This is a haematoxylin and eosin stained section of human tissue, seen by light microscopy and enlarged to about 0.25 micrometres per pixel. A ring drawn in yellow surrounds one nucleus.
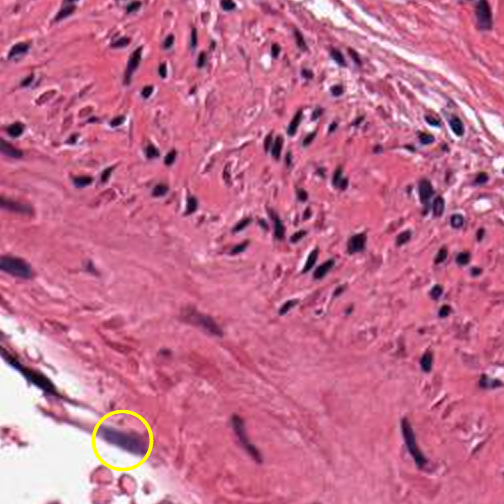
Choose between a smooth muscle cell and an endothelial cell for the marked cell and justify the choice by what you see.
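It is an endothelial cell. The nucleus is long, thin and spindle-shaped, lying flat with its long axis parallel to the edge of the tissue. The nucleus stains a fairly even medium purple, paler and less dense than the darker, more compact nuclei in the stroma above. Very little cytoplasm is visible; the cell appears as a thin pale strip drawn out along the nucleus.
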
